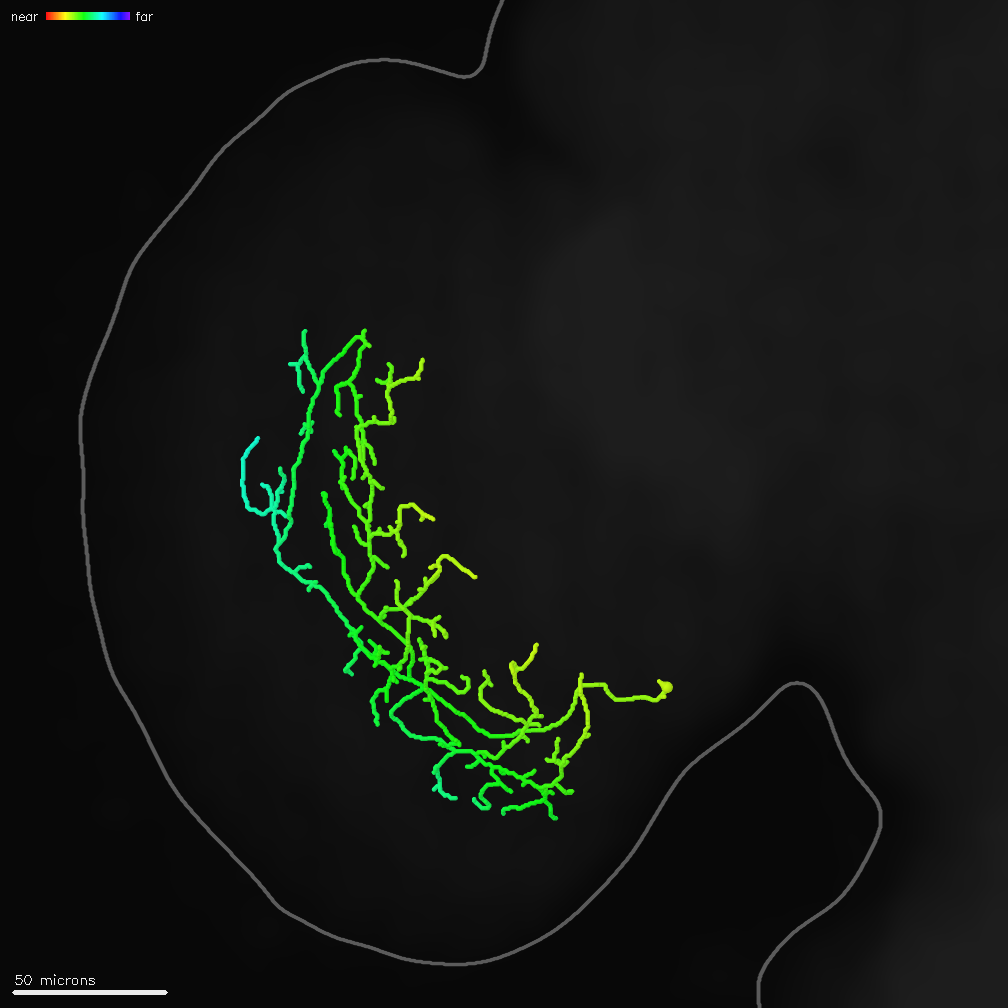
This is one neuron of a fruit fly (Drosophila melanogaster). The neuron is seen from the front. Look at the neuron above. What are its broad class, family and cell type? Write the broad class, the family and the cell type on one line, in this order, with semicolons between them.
optic-lobe intrinsic neuron; Cm; Cm11c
